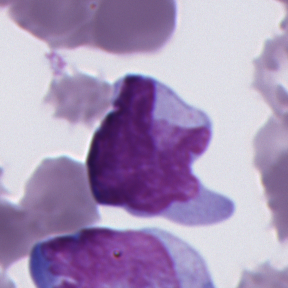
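Myeloblast in a stained smear of peripheral blood. Its nucleus fills most of the cell and has an irregular, notched border. The chromatin is deep purple and finely mottled, with no coarse clumps. Cytoplasm is scant to the left of the nucleus, wider at the upper right, and sends a pale tongue toward the lower right.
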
